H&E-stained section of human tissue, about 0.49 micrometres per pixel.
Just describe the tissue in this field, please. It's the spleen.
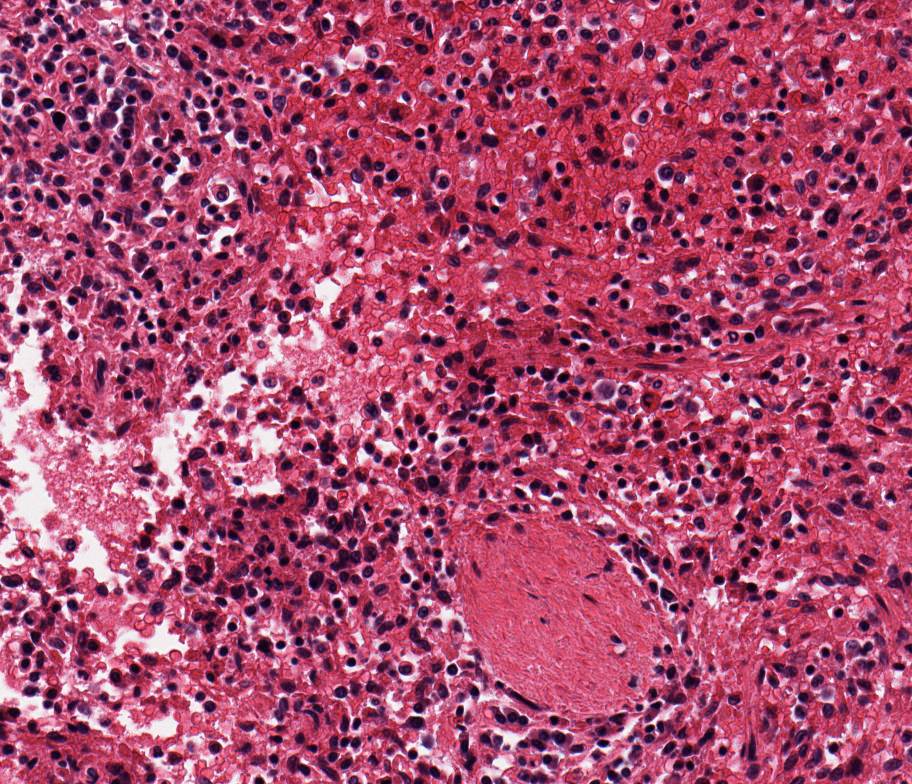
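Most of the nucleated cells here are small, with round, dark-staining nuclei and scant cytoplasm. Just below and right of centre there's a sharply outlined oval body of pink, finely fibrillar material holding few elongated nuclei. Up at the upper right you'll see scattered cells with more abundant pink cytoplasm and round nuclei. Along the left edge, pale pink flocculent material sits among irregular white clefts.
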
